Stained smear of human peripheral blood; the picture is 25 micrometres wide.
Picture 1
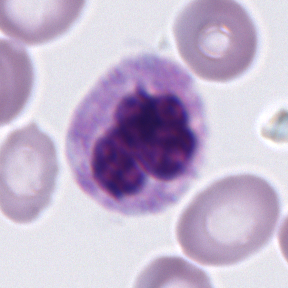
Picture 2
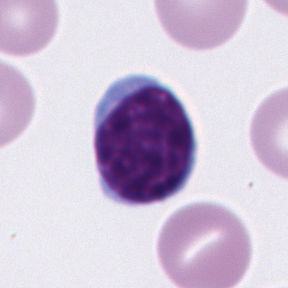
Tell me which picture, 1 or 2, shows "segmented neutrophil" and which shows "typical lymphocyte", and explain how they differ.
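Picture 1 shows a segmented neutrophil; picture 2 shows a typical lymphocyte. The segmented neutrophil measures about 14 by 12 micrometres, the typical lymphocyte about 11 by 9 micrometres.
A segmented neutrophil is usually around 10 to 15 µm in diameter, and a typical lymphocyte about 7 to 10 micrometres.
Both nuclei measure about 10 by 8 micrometres, yet the nucleus fills about 50% of the neutrophil's area and about 80% of the lymphocyte's. The cytoplasm of the segmented neutrophil is pale lilac-pink with fine lilac granules scattered through it, while that of the typical lymphocyte is pale blue.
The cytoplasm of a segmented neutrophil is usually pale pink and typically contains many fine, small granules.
The neutrophil's outline is roughly round and smooth; the lymphocyte's is smooth and oval, with no projections from its surface. The lymphocyte's nucleus is oval, with no indentation.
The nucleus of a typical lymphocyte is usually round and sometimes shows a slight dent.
No nucleoli are visible in the neutrophil's nucleus.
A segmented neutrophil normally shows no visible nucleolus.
Common to both cells are dark purple, coarsely clumped chromatin and an absence of vacuoles in the cytoplasm.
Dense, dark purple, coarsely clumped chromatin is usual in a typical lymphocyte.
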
